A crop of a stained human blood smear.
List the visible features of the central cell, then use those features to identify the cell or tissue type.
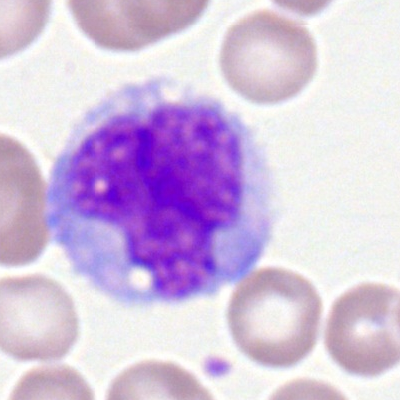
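A slightly ragged, uneven border, most marked along the top, surrounds a roughly round cell. The nucleus is irregular, notched along its lower side where the cytoplasm cuts into it. A single small, clear, round spot lies at the lower edge of the nucleus. No distinct granules are visible in the cytoplasm. This cell is a monocyte.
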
